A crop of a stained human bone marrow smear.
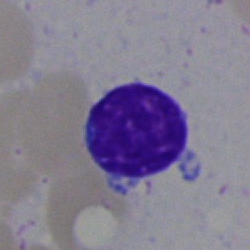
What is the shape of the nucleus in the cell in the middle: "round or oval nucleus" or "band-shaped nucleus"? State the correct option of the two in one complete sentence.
What the nucleus forms is one compact round or oval mass.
